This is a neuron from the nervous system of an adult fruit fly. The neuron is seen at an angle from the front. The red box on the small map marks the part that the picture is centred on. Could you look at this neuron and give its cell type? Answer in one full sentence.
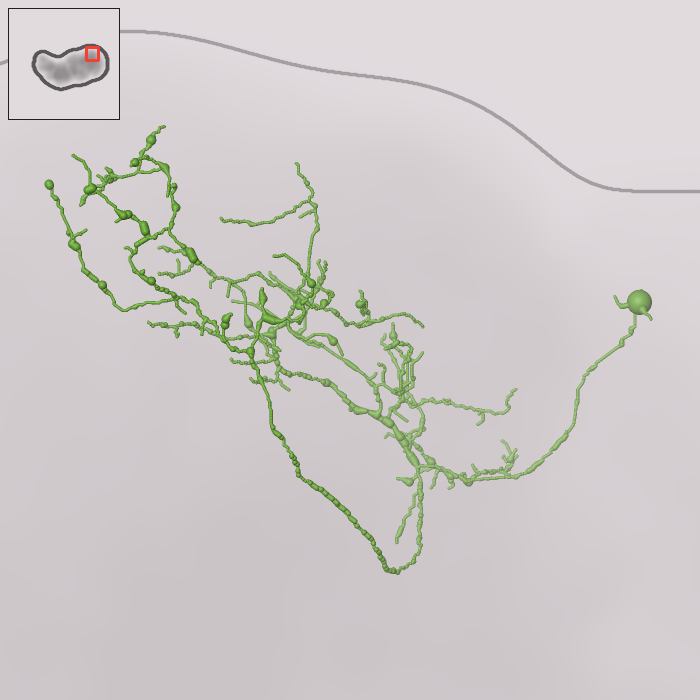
The type assigned to this neuron is CB1419.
